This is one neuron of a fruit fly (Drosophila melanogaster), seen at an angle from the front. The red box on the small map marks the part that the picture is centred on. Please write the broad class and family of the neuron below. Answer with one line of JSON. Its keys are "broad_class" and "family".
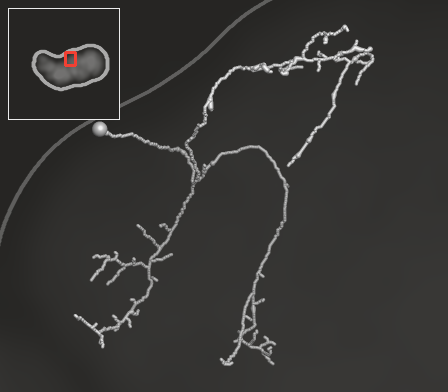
{"broad_class": "central-brain intrinsic neuron", "family": "hemilineage LHp2"}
